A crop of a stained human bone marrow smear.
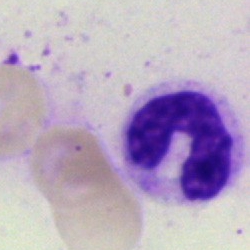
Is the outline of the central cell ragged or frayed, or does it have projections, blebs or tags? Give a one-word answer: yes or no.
No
